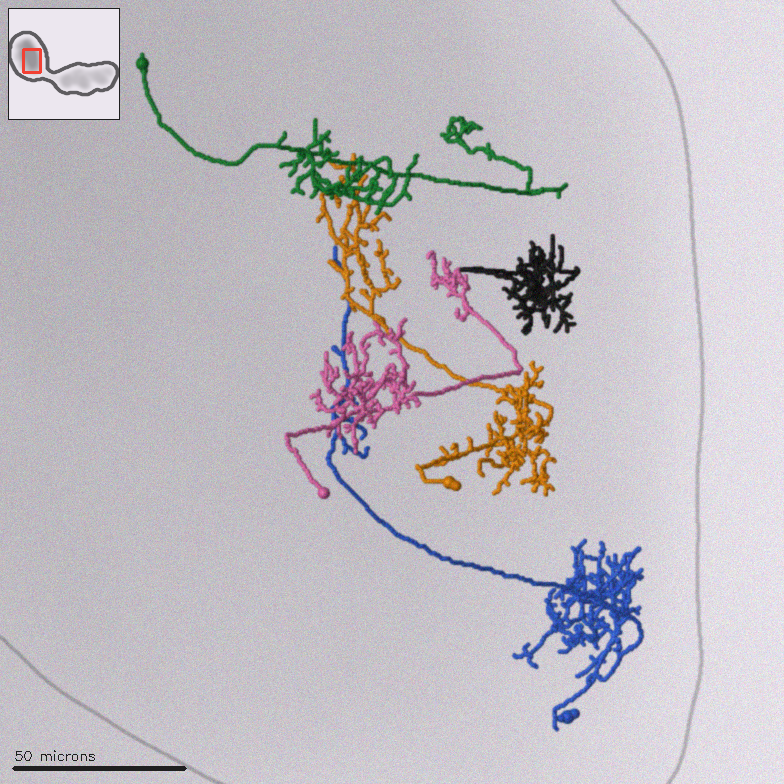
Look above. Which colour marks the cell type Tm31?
orange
